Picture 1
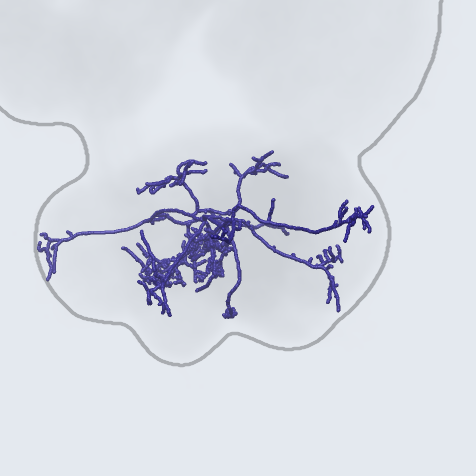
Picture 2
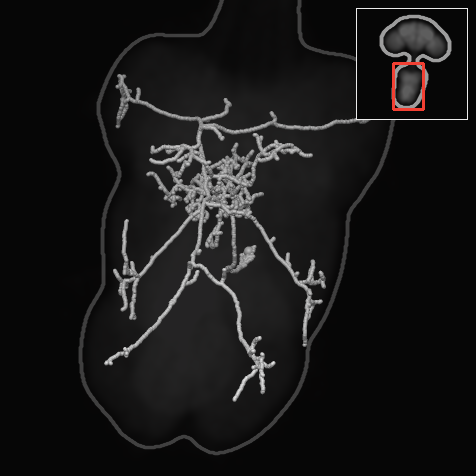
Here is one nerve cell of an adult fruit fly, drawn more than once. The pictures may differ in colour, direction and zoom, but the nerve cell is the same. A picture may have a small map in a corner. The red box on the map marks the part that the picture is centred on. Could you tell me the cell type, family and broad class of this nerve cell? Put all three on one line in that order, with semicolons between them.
IN06B035; hemilineage 06B; nerve-cord intrinsic neuron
